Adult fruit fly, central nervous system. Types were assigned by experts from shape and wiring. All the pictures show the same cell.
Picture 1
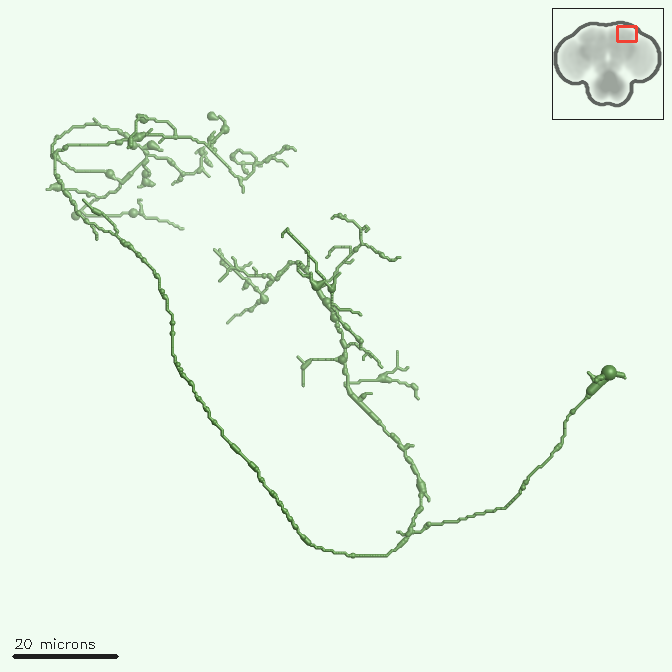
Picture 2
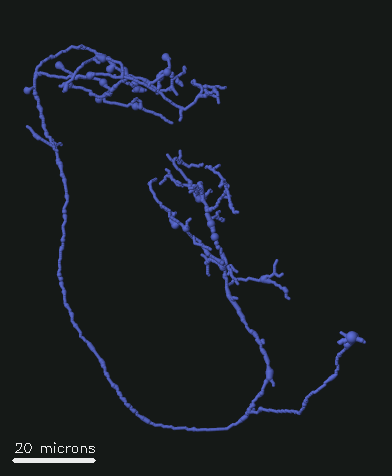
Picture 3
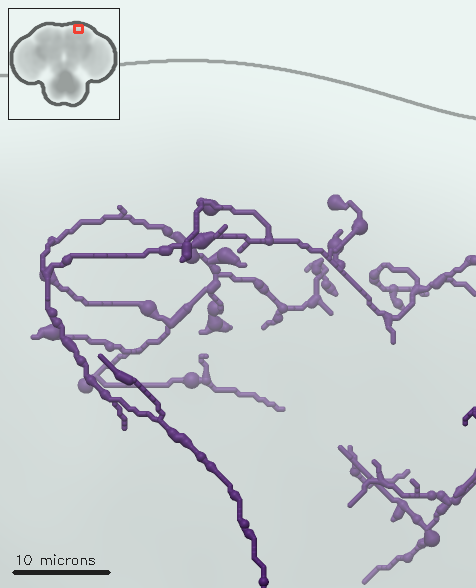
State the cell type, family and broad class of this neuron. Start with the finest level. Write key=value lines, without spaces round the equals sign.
cell_type=CB1923
family=hemilineage SLPal2
broad_class=central-brain intrinsic neuron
